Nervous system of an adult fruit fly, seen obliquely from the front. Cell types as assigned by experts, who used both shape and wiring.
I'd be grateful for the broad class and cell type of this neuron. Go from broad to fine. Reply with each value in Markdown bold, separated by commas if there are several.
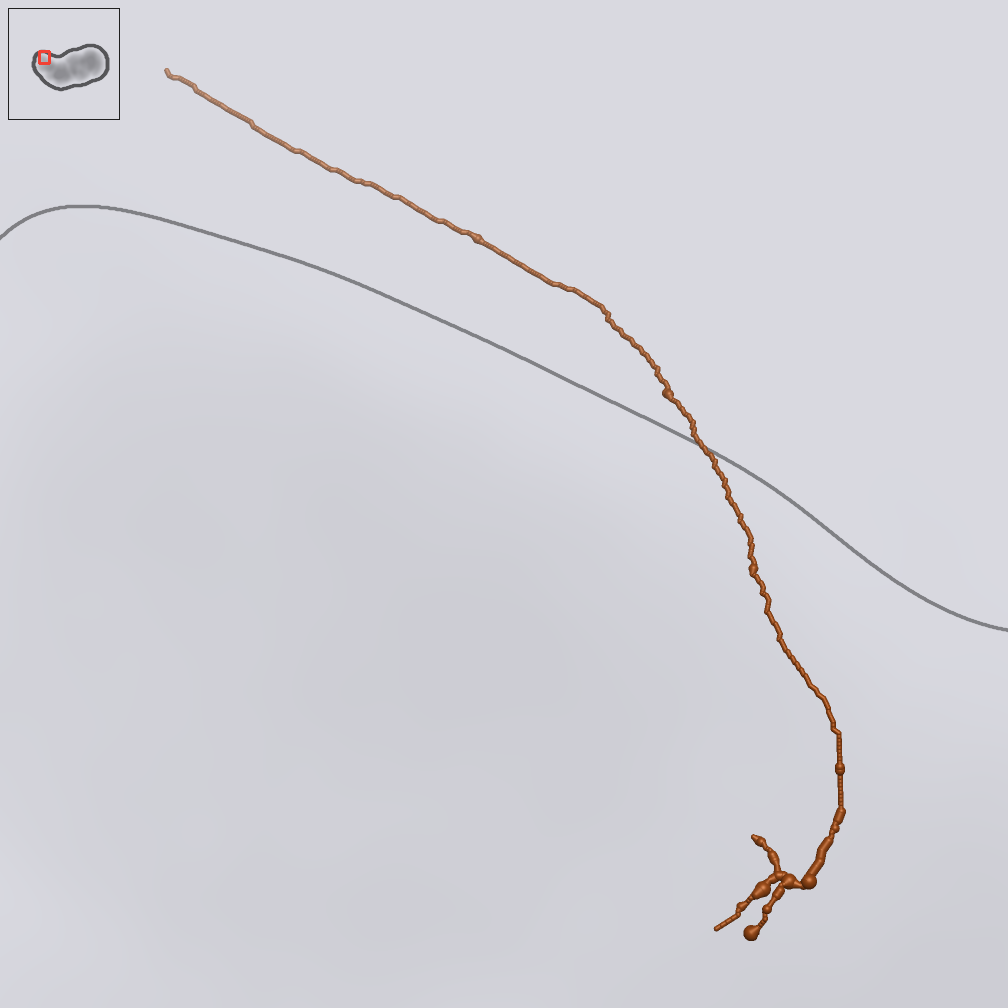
**sensory neuron entering the nerve cord**, **SNxx03**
